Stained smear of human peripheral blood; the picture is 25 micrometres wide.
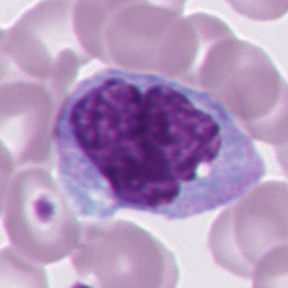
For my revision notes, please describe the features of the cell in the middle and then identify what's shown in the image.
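First, the outline: a smooth, irregular oval, wider than tall. Next, the cytoplasm is broadest to the right of the nucleus. Third, one small, round, clear vacuole sits in the cytoplasm at the nucleus's lower right edge. Fourth, no distinct granules. The cell is a monocyte.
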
